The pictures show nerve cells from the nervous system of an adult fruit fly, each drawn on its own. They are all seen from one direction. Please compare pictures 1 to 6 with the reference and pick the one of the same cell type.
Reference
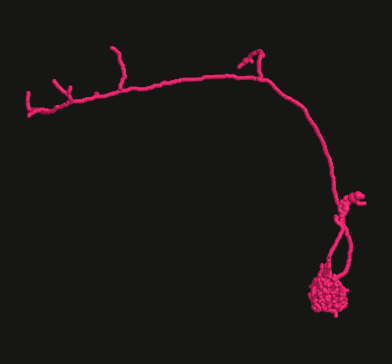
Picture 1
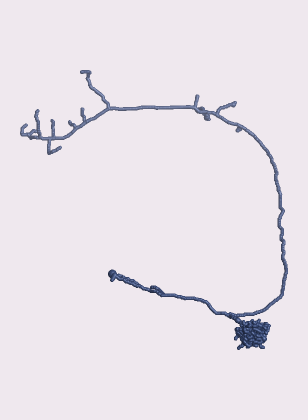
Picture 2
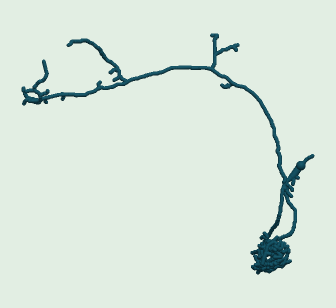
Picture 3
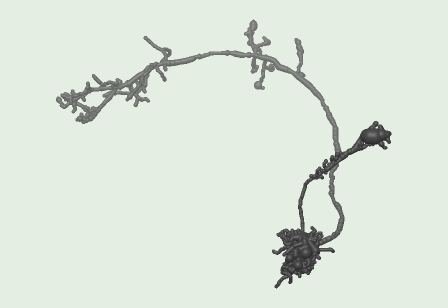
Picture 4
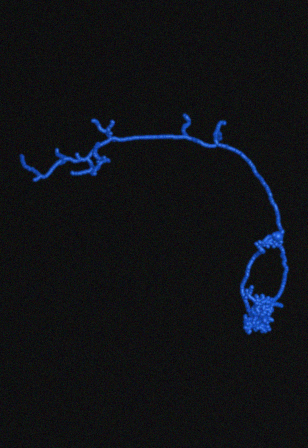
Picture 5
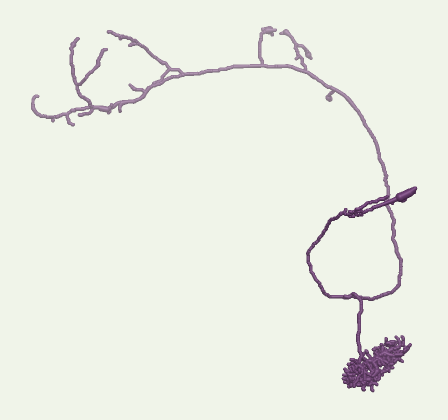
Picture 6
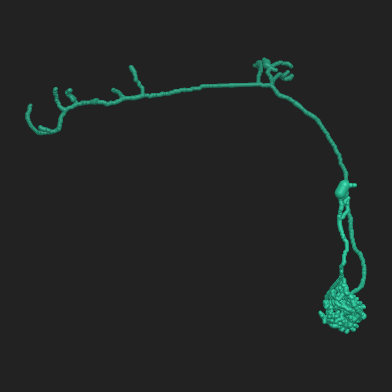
6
